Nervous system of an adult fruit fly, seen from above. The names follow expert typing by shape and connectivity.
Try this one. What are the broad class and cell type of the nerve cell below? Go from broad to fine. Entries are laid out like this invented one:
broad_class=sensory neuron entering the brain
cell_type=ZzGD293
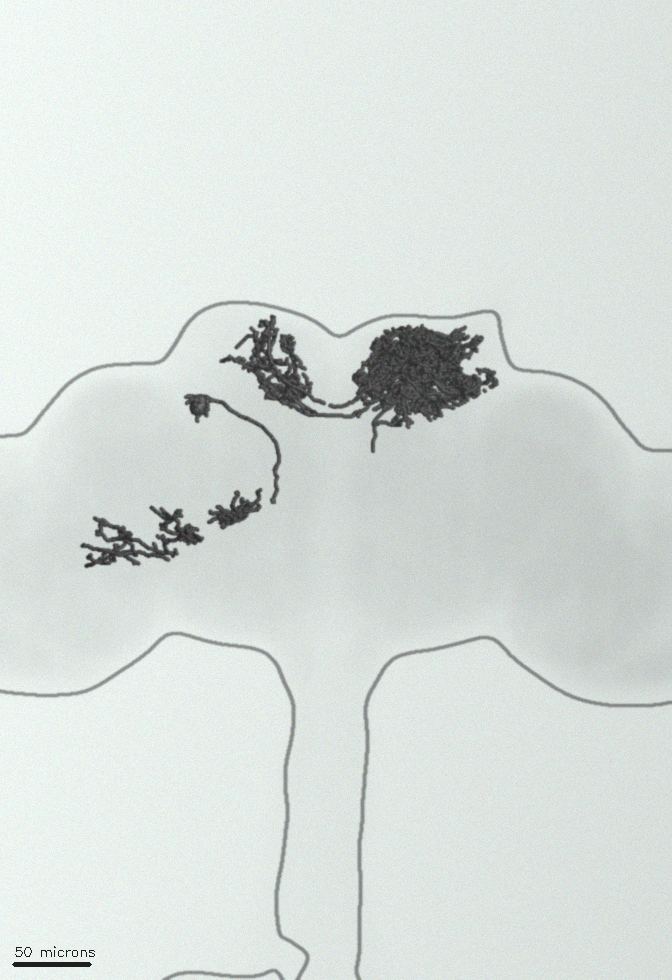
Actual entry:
broad_class=central-brain intrinsic neuron
cell_type=CSD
